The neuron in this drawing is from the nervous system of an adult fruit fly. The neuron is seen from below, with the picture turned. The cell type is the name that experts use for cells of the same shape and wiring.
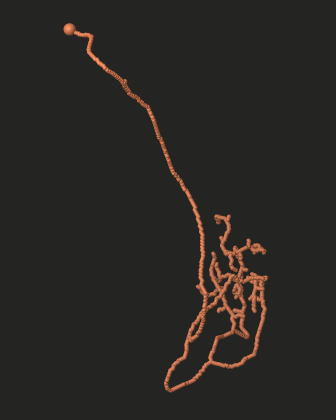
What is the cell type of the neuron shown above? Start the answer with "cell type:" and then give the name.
cell type: CB1391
